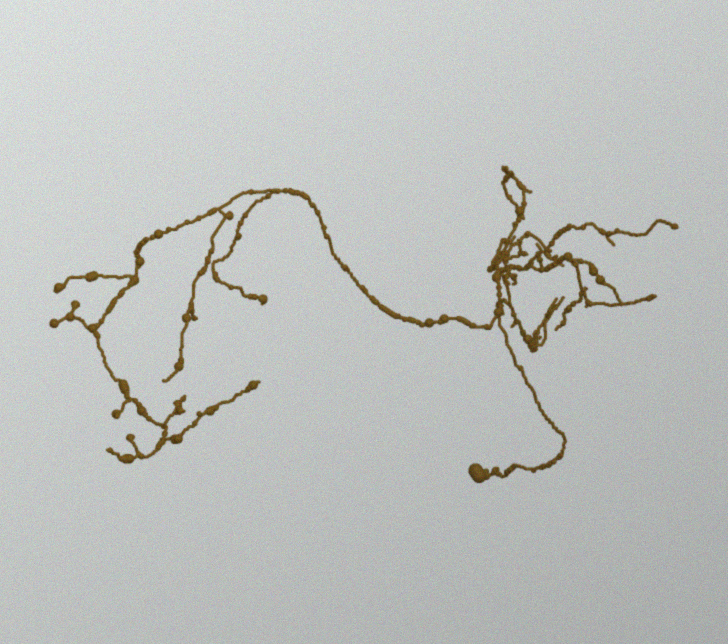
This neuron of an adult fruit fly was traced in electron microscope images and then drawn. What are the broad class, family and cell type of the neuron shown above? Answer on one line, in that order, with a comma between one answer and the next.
central-brain intrinsic neuron, hemilineage LB3, GNG454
